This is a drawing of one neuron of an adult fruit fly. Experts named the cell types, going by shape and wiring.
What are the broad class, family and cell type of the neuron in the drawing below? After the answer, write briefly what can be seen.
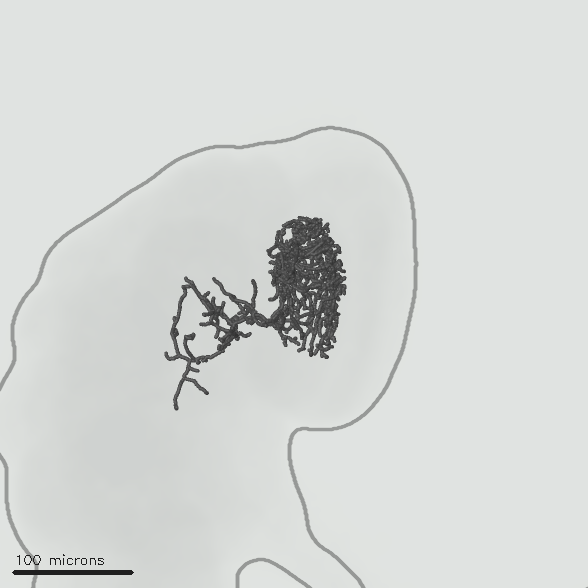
It is a visual projection neuron. Its family is LoVP. The cell type is LoVP53. It is in the brain and does not reach the nerve cord. From top to bottom in the picture it spans about 160 microns.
